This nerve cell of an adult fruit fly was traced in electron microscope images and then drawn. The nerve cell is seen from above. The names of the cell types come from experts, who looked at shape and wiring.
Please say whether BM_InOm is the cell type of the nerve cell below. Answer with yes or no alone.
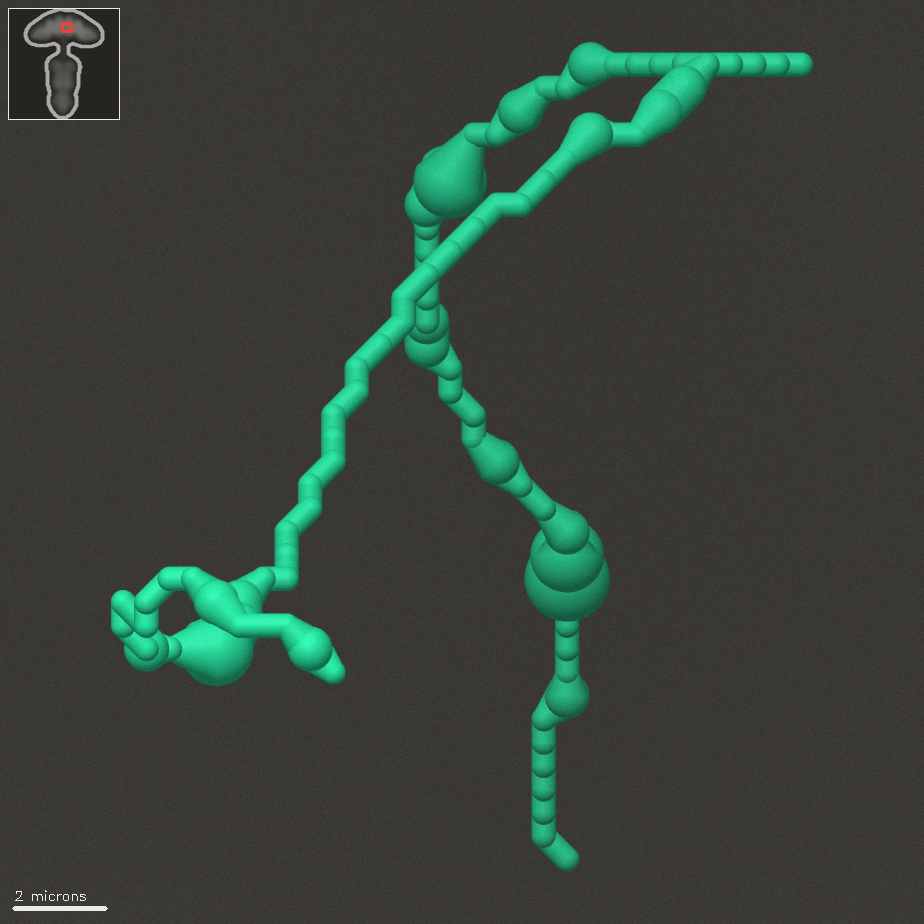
yes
